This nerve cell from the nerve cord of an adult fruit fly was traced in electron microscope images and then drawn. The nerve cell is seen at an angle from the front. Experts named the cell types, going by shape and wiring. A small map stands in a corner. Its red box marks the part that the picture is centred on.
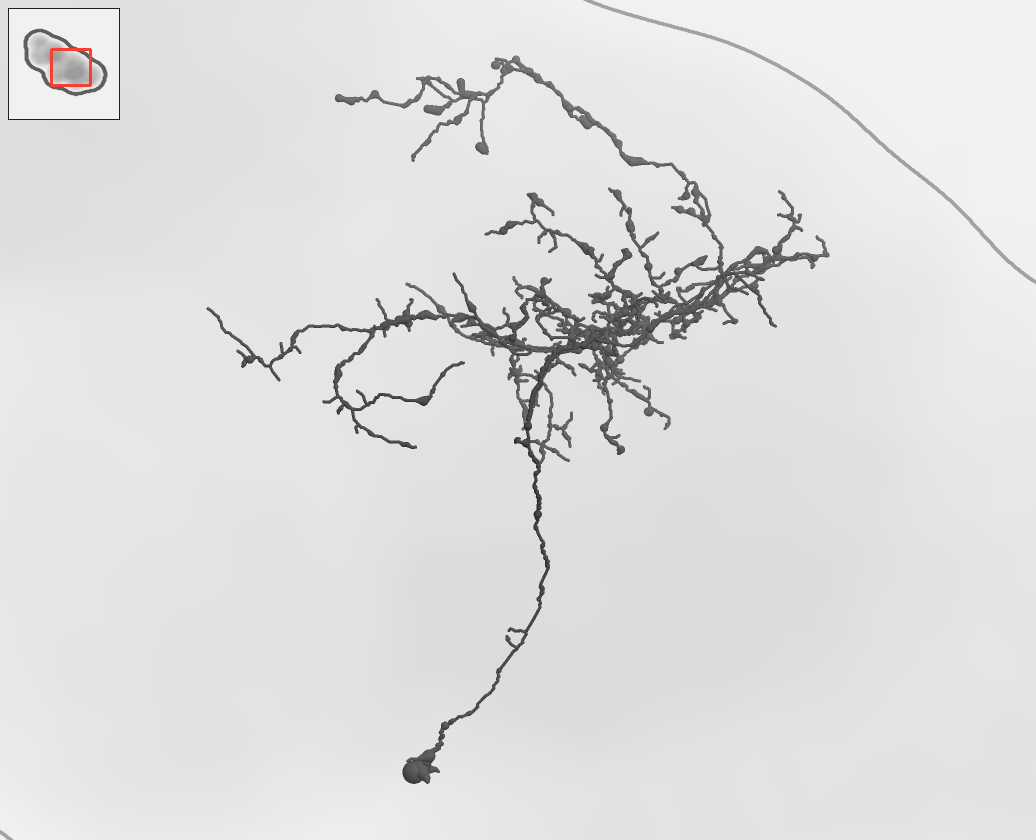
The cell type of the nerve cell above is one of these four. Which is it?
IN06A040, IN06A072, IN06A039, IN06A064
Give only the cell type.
IN06A039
